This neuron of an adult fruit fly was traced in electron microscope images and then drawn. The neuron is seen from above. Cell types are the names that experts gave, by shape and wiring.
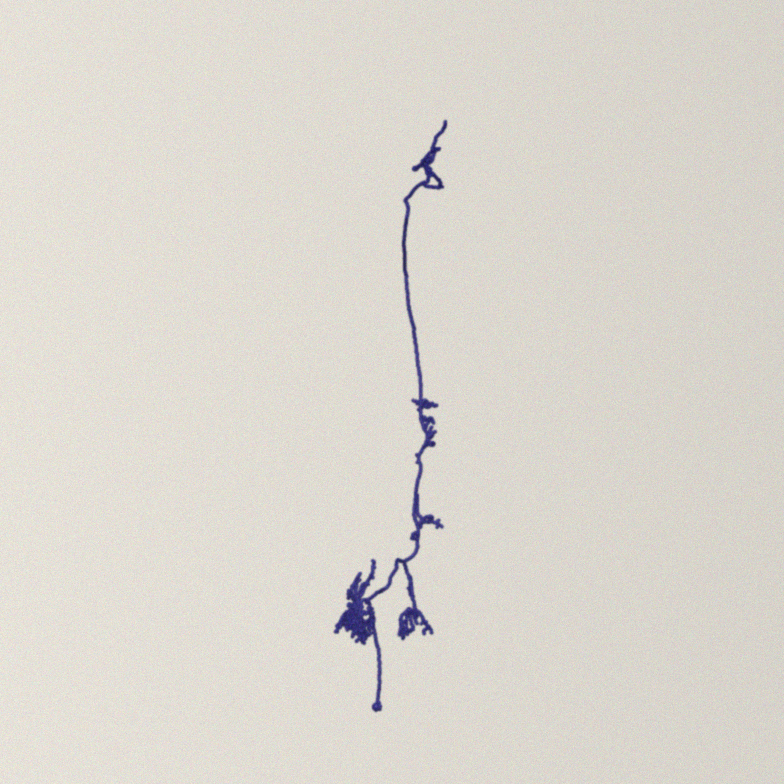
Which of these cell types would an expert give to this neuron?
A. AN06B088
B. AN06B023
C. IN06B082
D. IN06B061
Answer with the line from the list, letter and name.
A. AN06B088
